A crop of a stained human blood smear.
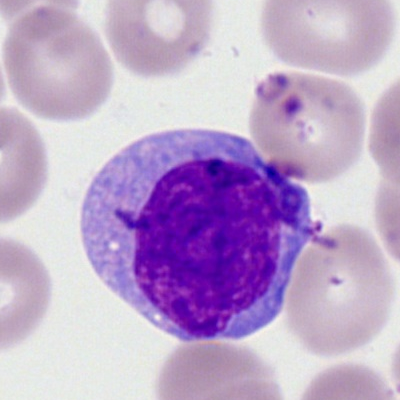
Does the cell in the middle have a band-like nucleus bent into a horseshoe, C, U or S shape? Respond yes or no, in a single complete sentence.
No, there is a compact round or oval nucleus rather than a bent band.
